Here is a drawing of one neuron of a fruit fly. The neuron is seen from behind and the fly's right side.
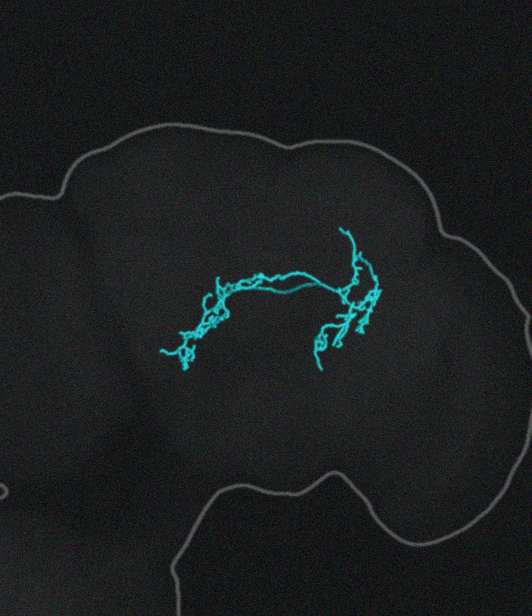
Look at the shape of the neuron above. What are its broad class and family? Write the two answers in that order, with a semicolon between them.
central-brain intrinsic neuron; hemilineage DM5_central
